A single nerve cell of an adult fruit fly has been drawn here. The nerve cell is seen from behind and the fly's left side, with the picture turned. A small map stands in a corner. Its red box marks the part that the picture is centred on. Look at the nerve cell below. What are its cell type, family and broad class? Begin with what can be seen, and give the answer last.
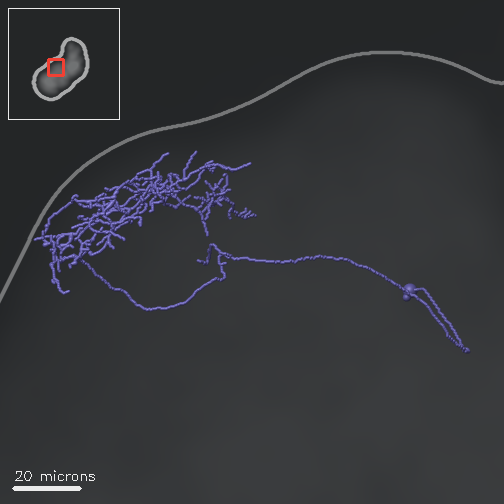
Its cell body lies on the right of the picture. From left to right in the picture it spans about 130 microns. Dozens of branch ends can be seen. Its cell type is CB1608. The family is hemilineage SLPal3_and_SLPal4_dorsal. This is a central-brain intrinsic neuron.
